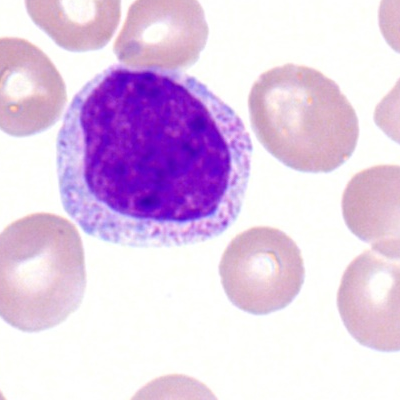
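Lymphocyte with a roughly round, smooth-edged outline, lying in the middle of a stained human blood smear. Its cytoplasm is pale blue and holds scattered fine reddish-purple granules. No vacuoles are present in the cytoplasm.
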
